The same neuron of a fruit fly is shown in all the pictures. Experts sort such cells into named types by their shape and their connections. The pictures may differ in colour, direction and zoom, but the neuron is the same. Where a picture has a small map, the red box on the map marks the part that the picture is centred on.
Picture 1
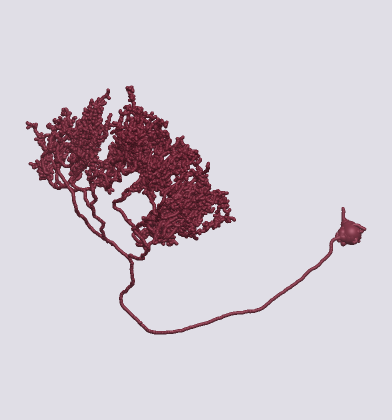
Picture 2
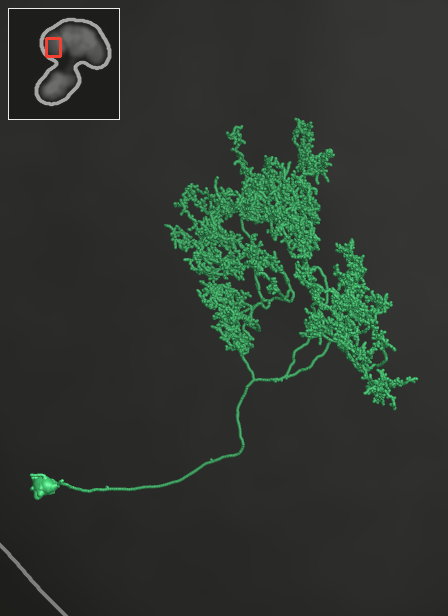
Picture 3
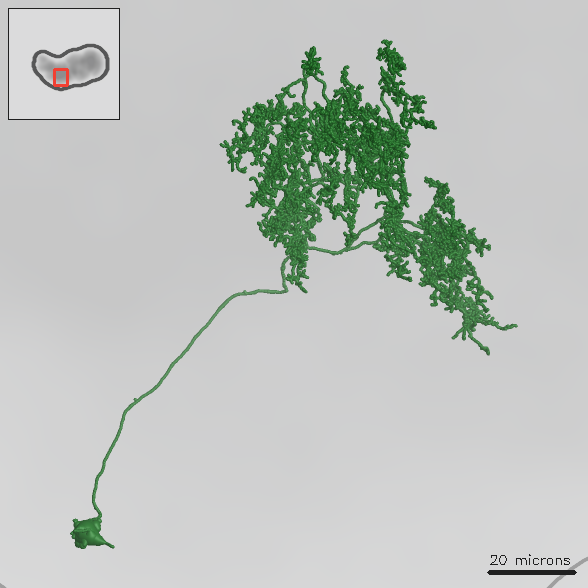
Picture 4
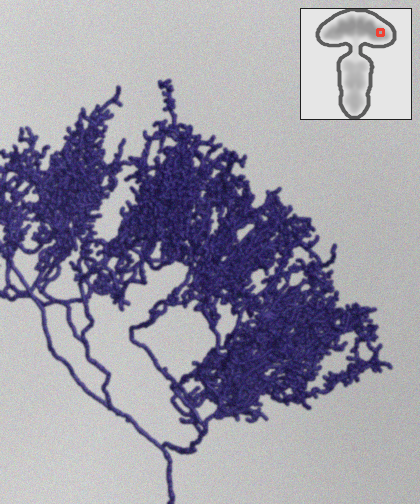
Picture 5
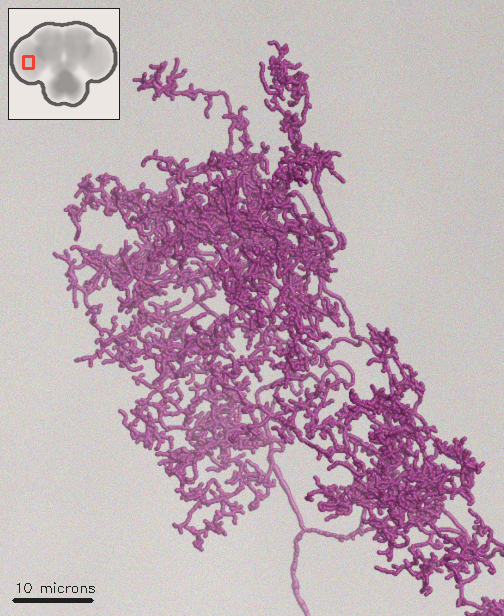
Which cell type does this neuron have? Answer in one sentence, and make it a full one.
The neuron is typed under the name Pm3.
